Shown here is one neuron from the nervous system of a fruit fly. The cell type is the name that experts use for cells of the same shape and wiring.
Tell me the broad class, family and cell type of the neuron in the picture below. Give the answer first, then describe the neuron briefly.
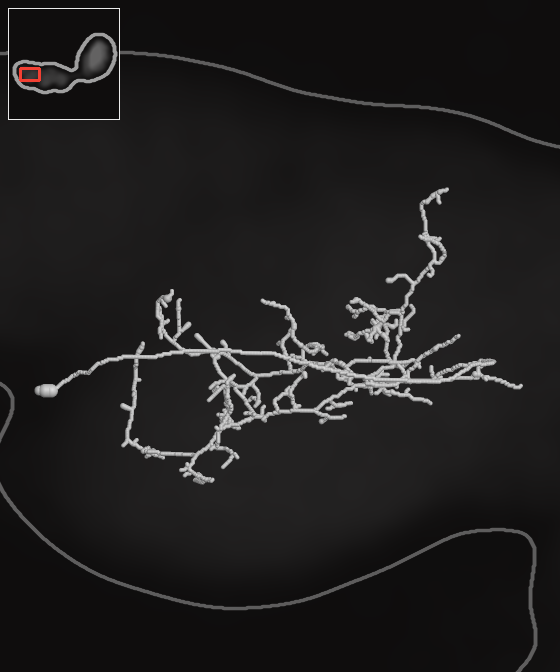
Its broad class is nerve-cord intrinsic neuron. The family is hemilineage 12B. It is of cell type IN12B056. The cell body can be seen on the left of the picture. Dozens of branch ends can be seen.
